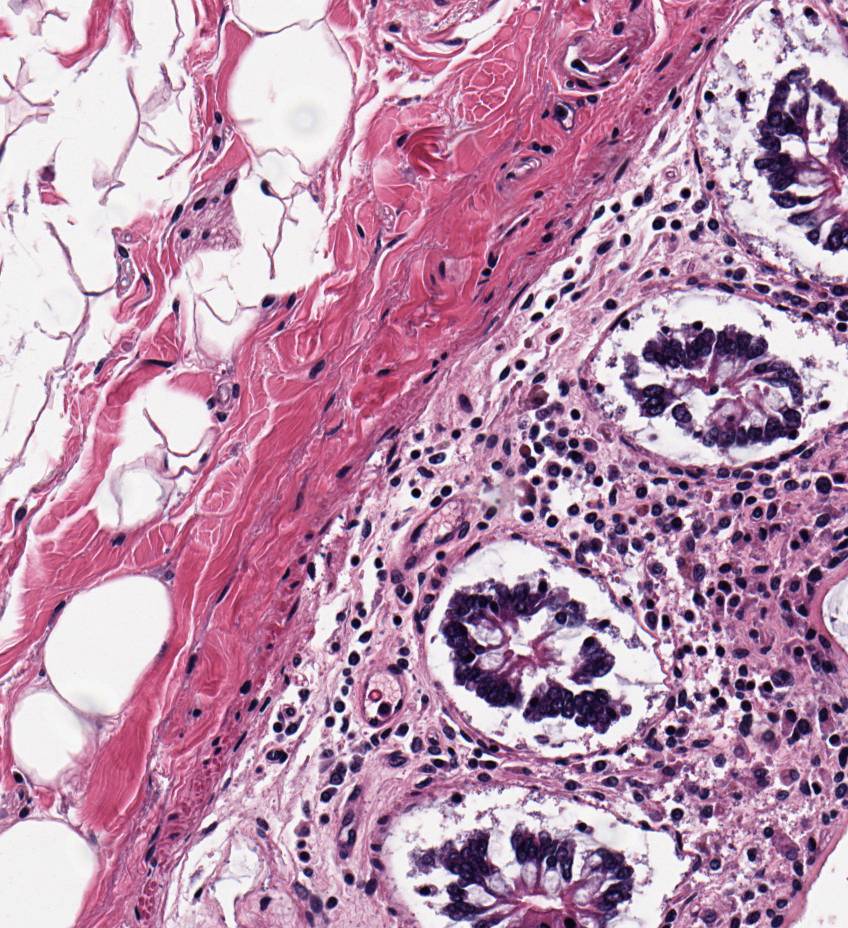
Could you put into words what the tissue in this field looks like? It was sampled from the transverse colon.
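At the left edge: fat cells, seen as large empty rounded spaces with thin walls. On the right: glands cut across, so that each appears as a rounded ring. Gland lining cells: many hold pale, clear mucin vacuoles, as goblet cells do. Lining nuclei: dark purple and crowded together.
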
